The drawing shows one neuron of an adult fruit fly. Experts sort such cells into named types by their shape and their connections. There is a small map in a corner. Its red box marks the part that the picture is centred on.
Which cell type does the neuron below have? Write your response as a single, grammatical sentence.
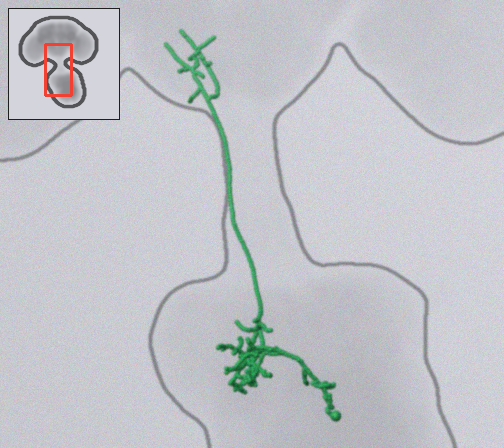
The neuron has AN12B089 as its cell type.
